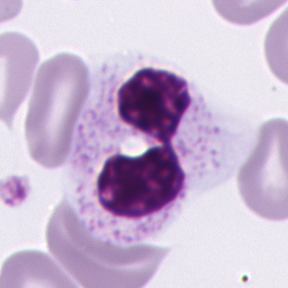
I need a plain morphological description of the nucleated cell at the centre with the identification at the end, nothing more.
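Look first at the chromatin: it is dark purple and coarsely clumped, broken here and there by small paler patches. Plenty of pale lilac cytoplasm surrounds the nucleus on every side. Through that cytoplasm you can see fine purple-pink granules scattered about. In the notch between the two nuclear masses sits a small, clear, pale spot. This cell is a segmented neutrophil.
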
